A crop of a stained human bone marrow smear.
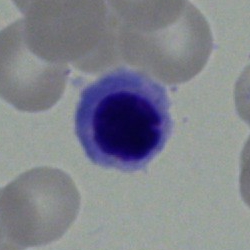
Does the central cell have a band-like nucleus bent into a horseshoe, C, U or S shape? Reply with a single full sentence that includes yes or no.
No, the nucleus is compact and round or oval rather than band-shaped.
